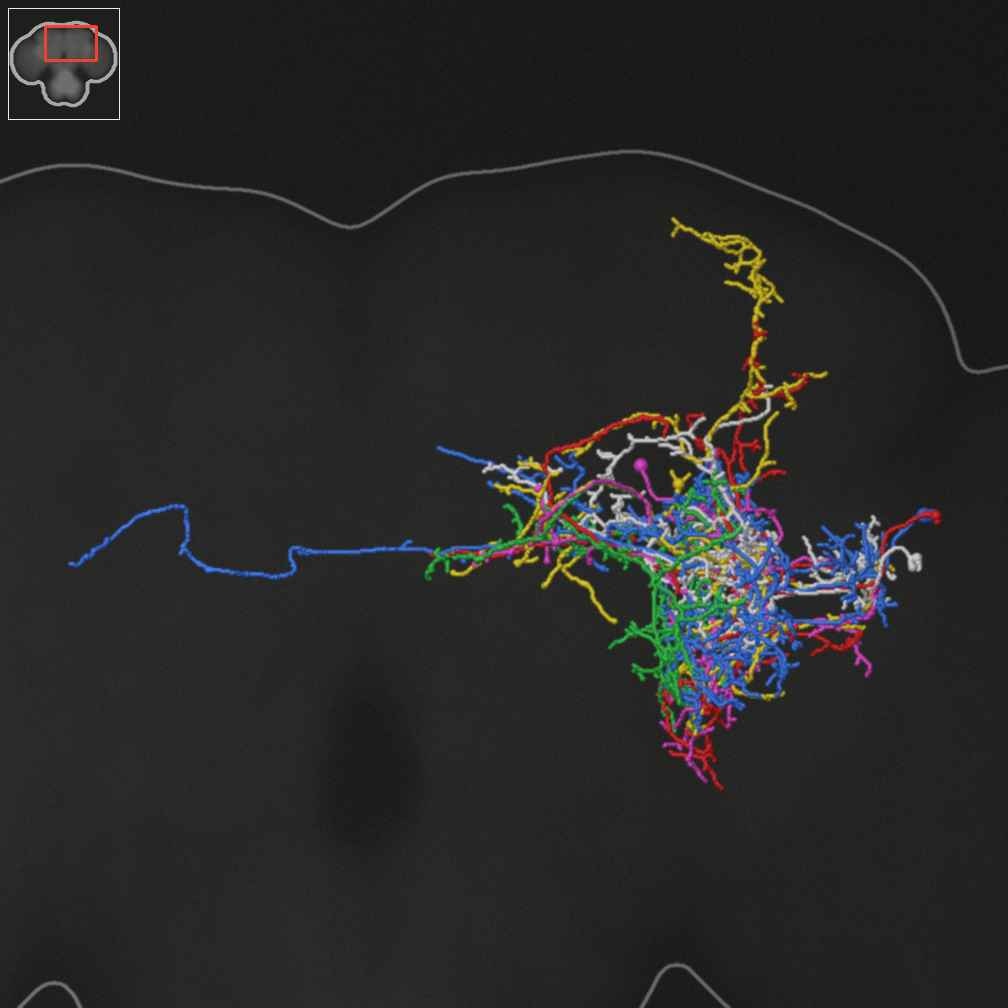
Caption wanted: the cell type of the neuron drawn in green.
PVLP131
